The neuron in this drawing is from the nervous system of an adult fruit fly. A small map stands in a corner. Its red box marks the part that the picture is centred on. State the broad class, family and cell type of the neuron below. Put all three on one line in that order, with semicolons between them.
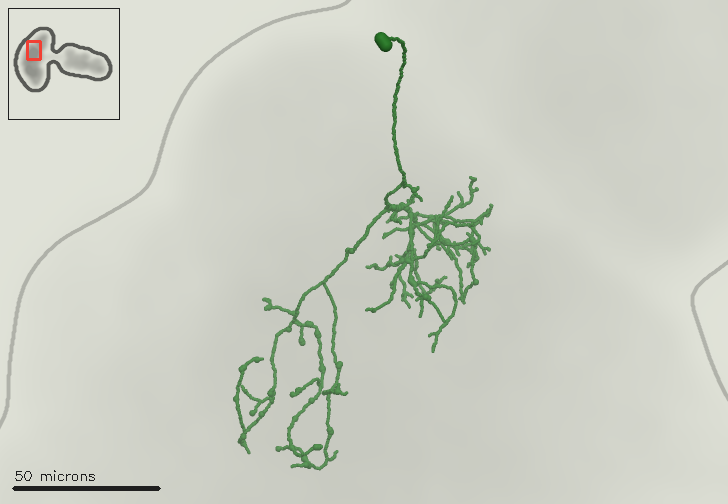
central-brain intrinsic neuron; hemilineage LHa2; CB0947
